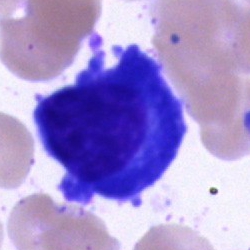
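Plasma cell in a stained human bone marrow smear, light microscope. The cytoplasm is stained a deep, intense blue, and small rounded blebs of it bulge from the top and bottom edges of the cell. The nucleus sits toward the left, leaving a wider band of cytoplasm on the right. Along the right side of the nucleus, as I see it, curves a paler crescent.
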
